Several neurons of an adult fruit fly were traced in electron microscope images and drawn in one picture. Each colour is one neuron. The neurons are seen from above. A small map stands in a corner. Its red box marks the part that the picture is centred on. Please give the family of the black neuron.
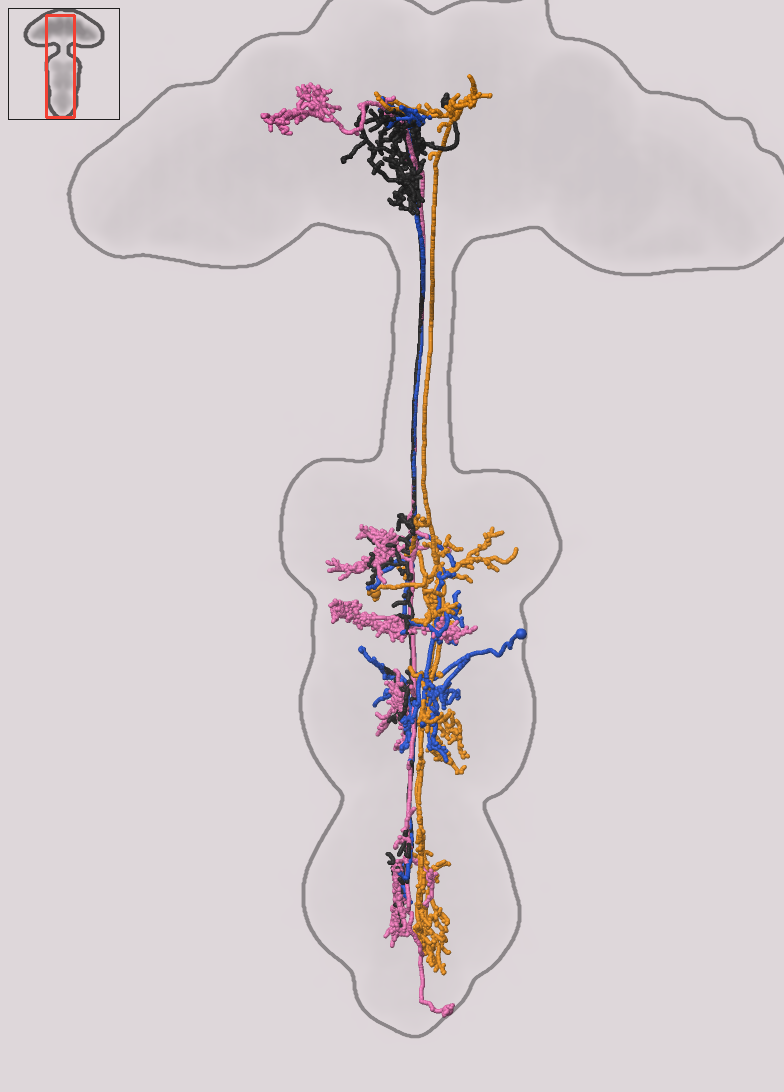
hemilineage MX3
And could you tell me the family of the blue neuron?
hemilineage 09B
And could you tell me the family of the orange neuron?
hemilineage 05B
